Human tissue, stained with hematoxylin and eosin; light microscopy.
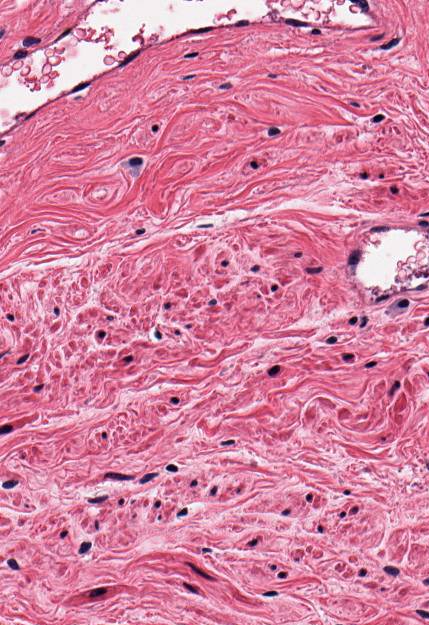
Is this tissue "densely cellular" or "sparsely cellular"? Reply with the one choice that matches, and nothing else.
Sparsely cellular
